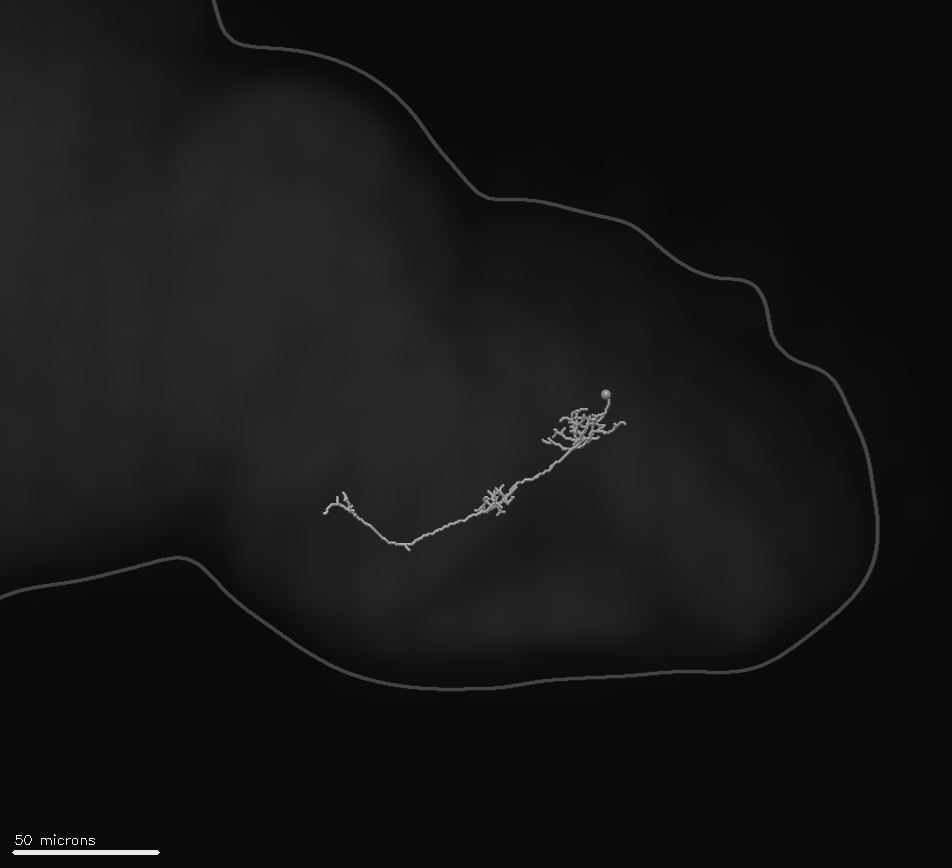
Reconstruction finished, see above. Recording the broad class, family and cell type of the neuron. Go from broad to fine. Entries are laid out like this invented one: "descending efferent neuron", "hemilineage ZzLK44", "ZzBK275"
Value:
"optic-lobe intrinsic neuron", "Tm", "Tm6"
